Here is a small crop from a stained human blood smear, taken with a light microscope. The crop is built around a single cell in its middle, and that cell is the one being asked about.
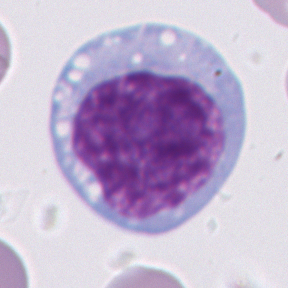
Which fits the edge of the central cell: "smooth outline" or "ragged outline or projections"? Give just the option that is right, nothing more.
Smooth outline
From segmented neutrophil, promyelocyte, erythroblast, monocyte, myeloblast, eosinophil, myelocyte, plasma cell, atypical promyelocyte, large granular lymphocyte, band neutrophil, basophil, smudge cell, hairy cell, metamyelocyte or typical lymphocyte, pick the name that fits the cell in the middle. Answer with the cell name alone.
myeloblast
